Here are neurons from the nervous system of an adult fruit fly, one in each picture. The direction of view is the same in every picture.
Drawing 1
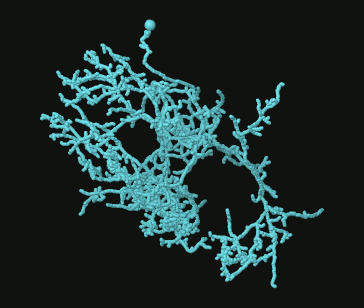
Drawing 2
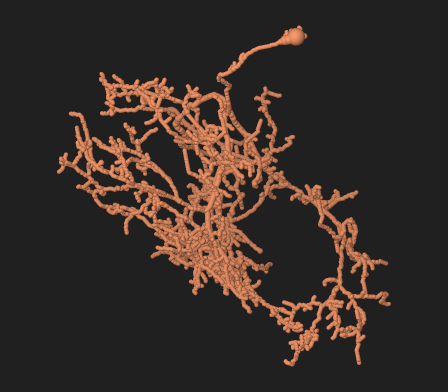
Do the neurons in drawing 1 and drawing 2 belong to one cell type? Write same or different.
same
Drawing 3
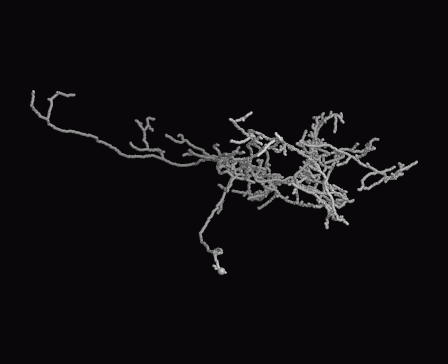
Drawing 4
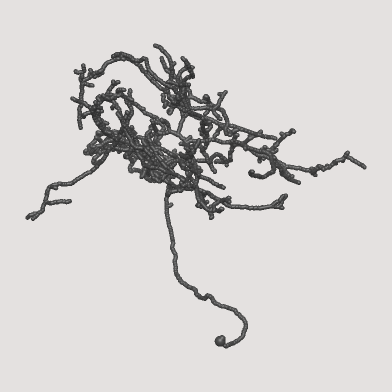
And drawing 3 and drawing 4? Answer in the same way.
different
